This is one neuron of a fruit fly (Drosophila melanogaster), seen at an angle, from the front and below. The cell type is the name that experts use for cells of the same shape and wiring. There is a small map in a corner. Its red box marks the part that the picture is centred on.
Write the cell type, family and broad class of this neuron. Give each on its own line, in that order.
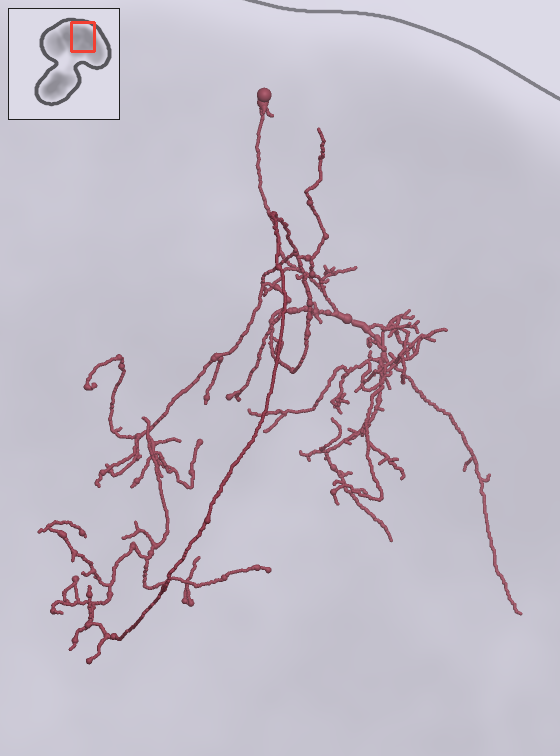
SMP459
hemilineage SMPpm1
central-brain intrinsic neuron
